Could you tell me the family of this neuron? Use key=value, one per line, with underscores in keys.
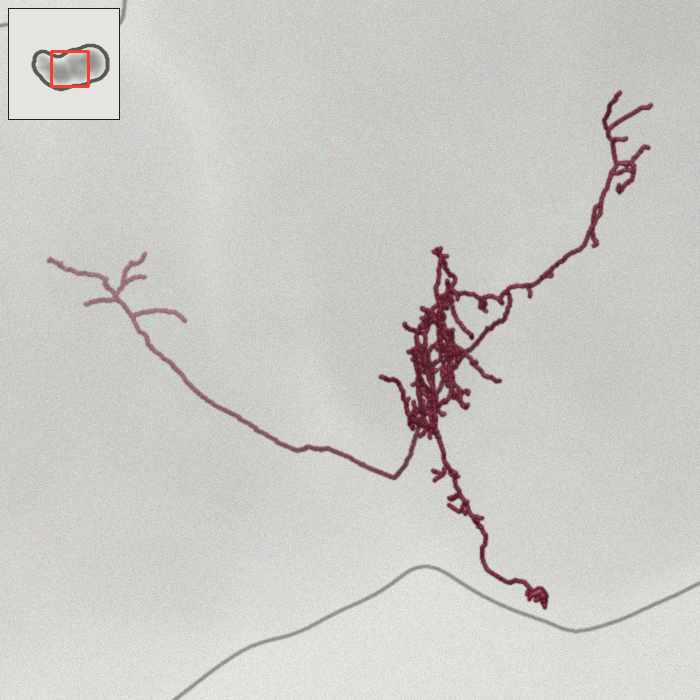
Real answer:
family=hemilineage LB6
